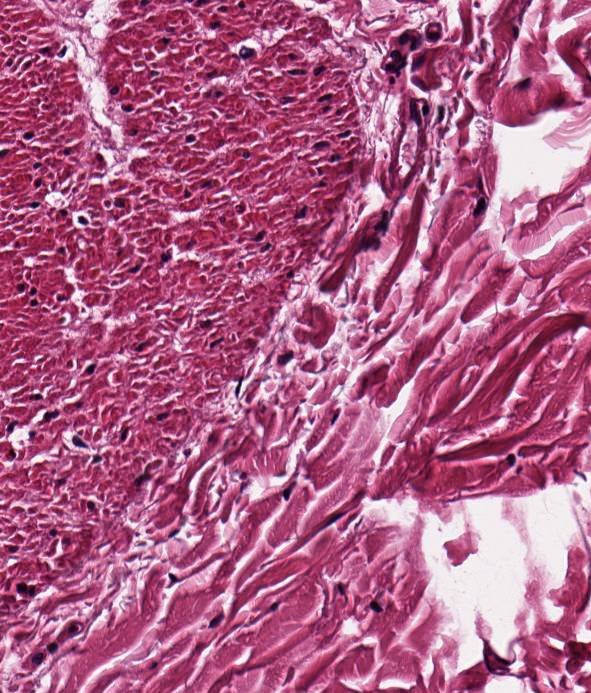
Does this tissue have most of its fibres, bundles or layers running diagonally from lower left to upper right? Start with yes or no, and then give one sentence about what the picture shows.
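Yes. The lengthwise-cut fibres run diagonally from the lower left toward the upper right.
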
